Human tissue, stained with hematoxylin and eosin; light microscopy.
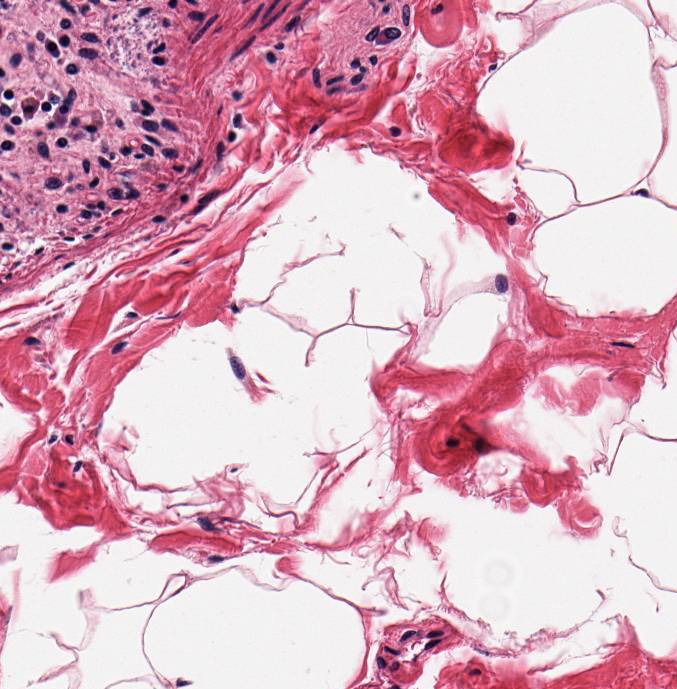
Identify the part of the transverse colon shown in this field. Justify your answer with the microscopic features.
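I'd say this is fat. Most of the field is large, empty, rounded fat cell spaces split by thin membranes; that decides it.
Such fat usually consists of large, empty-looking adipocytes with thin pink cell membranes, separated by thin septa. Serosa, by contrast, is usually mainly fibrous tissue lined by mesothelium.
Between the fat spaces run thick, wavy, bright pink collagen bundles with few nuclei. A cellular area of densely packed nuclei fills the upper left corner, edged by a band of pink fibrous tissue running up and right from the left edge toward the top edge.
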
